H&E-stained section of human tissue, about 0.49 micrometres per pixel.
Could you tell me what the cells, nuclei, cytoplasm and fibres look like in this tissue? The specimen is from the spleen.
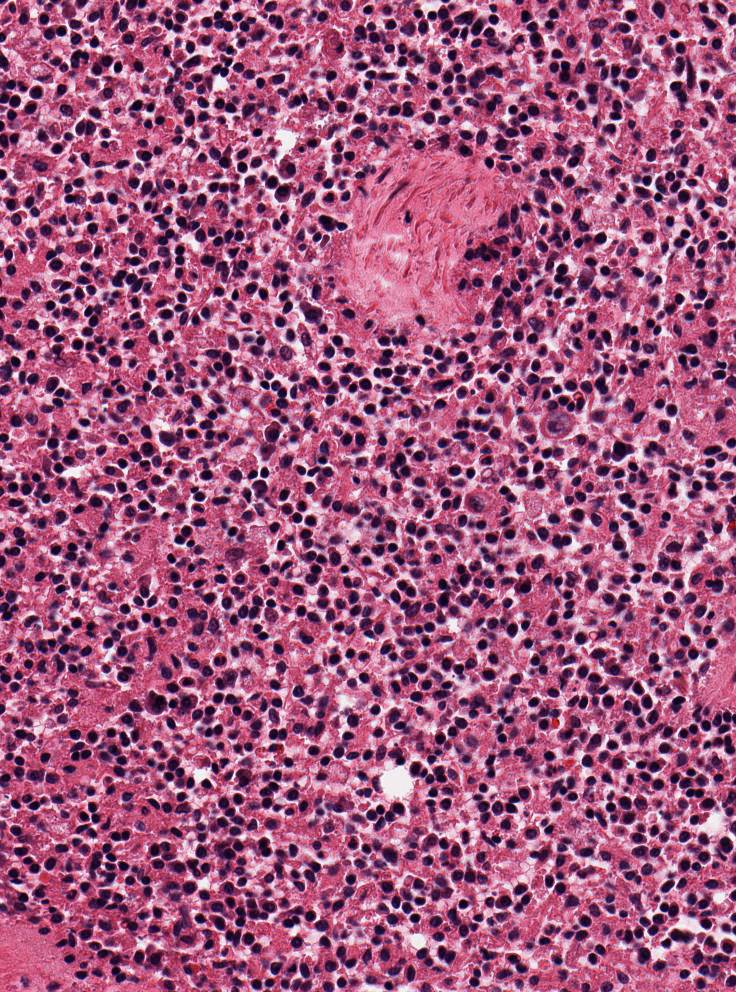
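The field is densely and diffusely cellular throughout, without glands, follicles or any other organised units. Most cells are small, with round, darkly staining nuclei. Scattered among them are a few larger cells whose nuclei are paler and more open; one lies just right of centre. Between the cells, the material is pink and finely granular.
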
